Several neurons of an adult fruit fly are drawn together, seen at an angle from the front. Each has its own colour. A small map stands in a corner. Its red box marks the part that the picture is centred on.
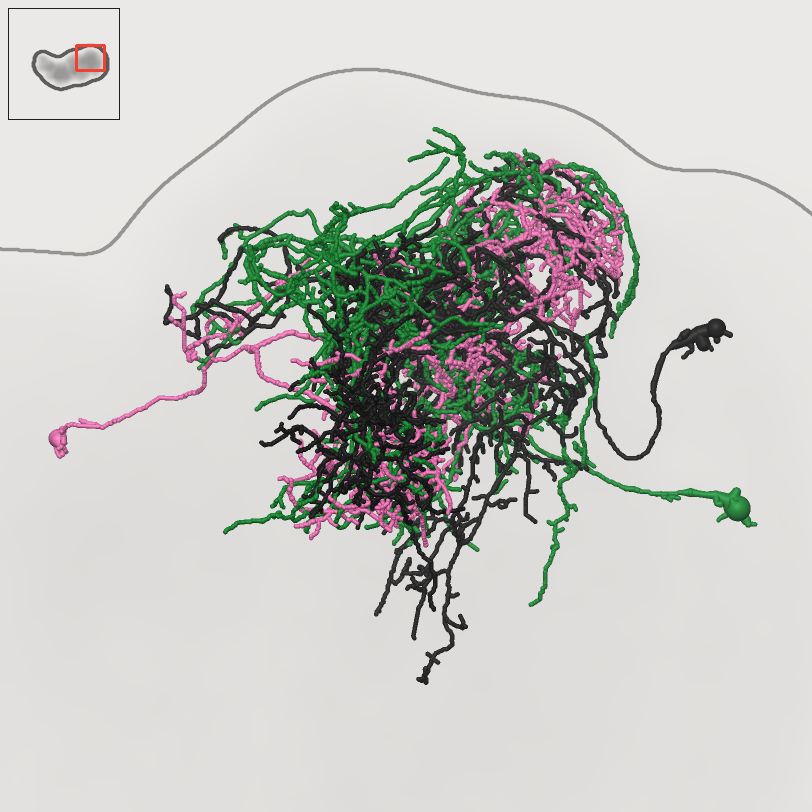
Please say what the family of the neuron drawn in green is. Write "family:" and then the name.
family: LHCENT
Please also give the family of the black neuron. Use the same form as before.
family: LHCENT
